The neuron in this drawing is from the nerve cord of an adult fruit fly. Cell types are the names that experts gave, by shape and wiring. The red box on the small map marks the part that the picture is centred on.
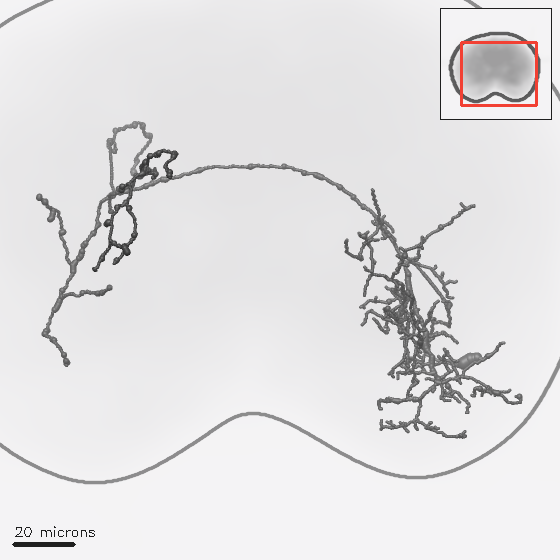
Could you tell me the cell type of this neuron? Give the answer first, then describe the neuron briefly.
It is of cell type IN08B060. This is a nerve-cord intrinsic neuron. From left to right in the picture it spans about 160 microns. The picture shows dozens of branch ends.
